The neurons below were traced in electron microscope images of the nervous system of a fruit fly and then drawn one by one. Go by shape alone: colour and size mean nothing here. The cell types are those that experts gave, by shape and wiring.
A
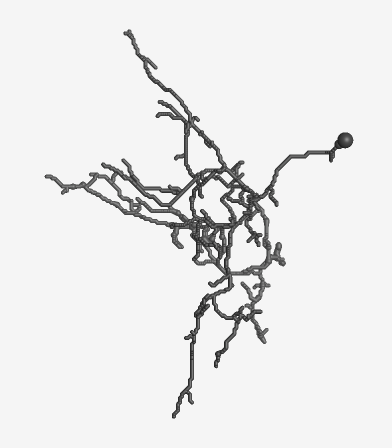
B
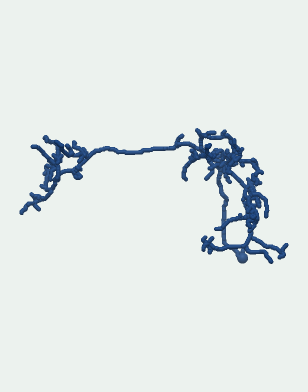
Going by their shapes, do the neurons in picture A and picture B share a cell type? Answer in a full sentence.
They are of the same cell type.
